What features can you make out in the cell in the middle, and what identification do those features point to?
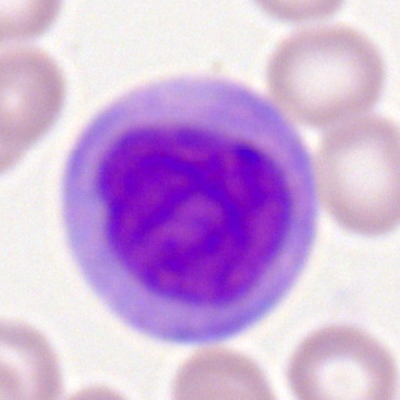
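Outline round, smooth. Nucleus occupies most of the cell. Chromatin dark purple, clumped; paler streaks between clumps. Cytoplasm: pale lilac-blue rim around nucleus. Cell: monocyte.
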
